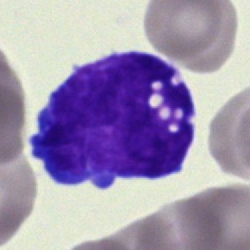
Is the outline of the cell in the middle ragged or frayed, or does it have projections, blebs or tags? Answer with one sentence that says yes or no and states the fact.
Yes, this cell's edge is broken by ragged or frayed parts, projections, blebs or tags.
